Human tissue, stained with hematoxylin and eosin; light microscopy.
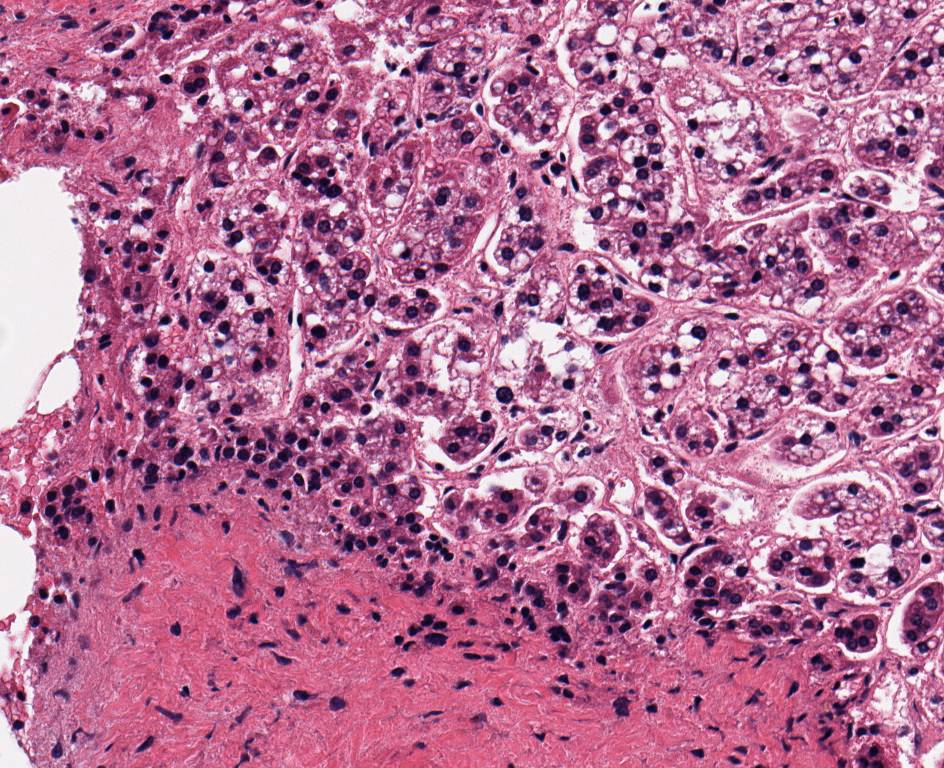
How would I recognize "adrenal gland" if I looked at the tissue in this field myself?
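So this is adrenal gland, and I'm weighing each part of the field against that. Nests of epithelial-looking cells take up the upper two-thirds, divided by thin, delicate septa rather than by broad fibrous bands. Most of those cells are polygonal, with pale, finely vacuolated, foamy cytoplasm and small, round, dark nuclei sitting mostly in the centre.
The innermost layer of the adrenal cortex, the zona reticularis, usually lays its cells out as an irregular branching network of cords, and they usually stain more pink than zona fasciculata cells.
These pale cells in nests don't fit that description, so that part doesn't go with the zona reticularis.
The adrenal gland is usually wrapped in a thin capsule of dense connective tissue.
The dense fibrous tissue filling the lower third is tissue of that kind, so it goes with the gland.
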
